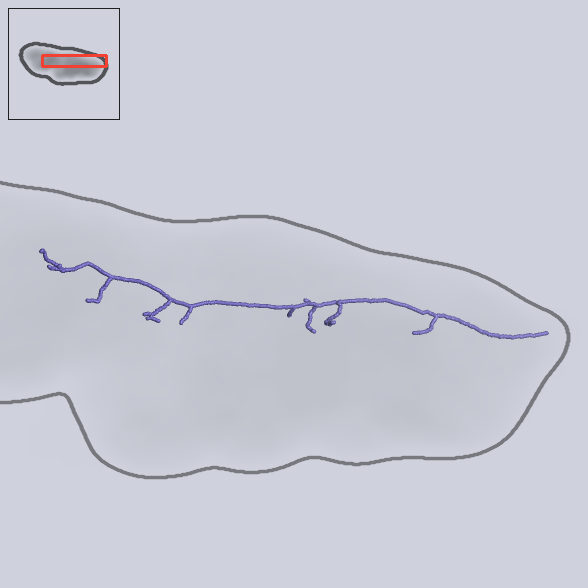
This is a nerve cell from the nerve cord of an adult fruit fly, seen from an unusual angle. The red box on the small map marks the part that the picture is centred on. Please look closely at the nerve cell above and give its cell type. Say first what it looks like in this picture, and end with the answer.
The drawing shows no cell body. In this view it is more than twice as wide as it is tall. It is a descending neuron. The cell type is CB0429.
